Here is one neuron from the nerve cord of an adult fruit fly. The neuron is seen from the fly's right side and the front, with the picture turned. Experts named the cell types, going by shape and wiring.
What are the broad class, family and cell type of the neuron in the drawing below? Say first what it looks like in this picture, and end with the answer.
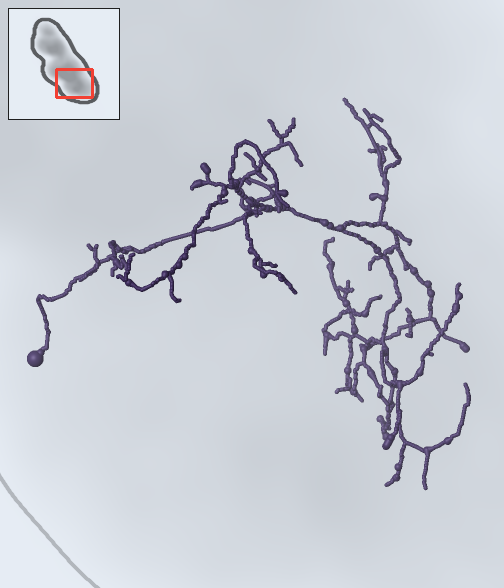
Dozens of branch ends can be seen. As drawn here it is about as wide as it is tall. It is a nerve-cord intrinsic neuron. The family is hemilineage 12B. It is of cell type IN12B090.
